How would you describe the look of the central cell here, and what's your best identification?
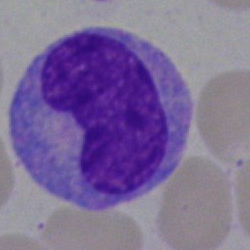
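A round, smooth outline bounds the cell. Its nucleus is kidney-shaped, indented on the left side. The chromatin is dark purple, with a mottled, clumped texture. Vacuoles are not visible in the cytoplasm. This is a monocyte.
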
